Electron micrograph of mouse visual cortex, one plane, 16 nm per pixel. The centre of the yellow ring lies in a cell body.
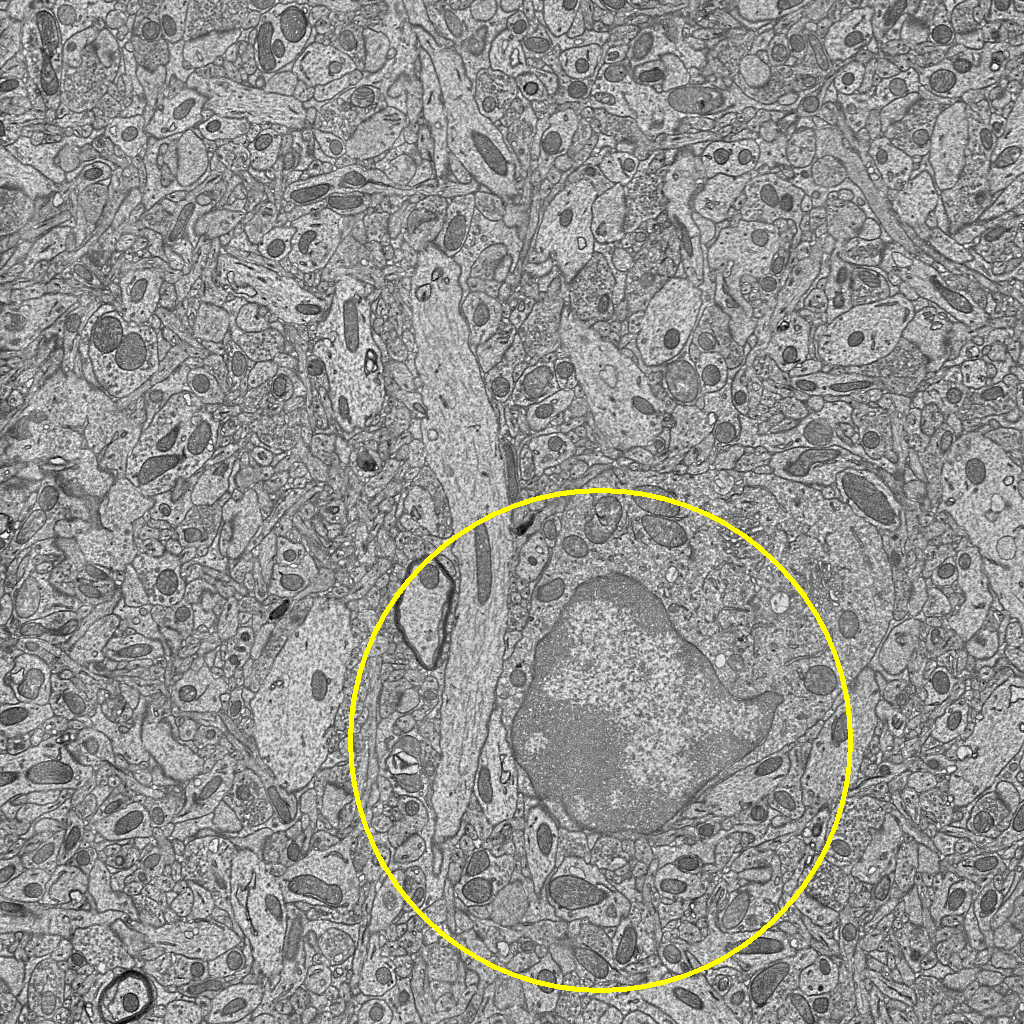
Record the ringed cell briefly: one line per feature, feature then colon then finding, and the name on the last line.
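Nuclear outline: irregular, pointed extension toward the right
Position: whole nucleus inside the ring
Envelope: no deep infoldings
Nucleolus: none distinct
Name: oligodendrocyte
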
